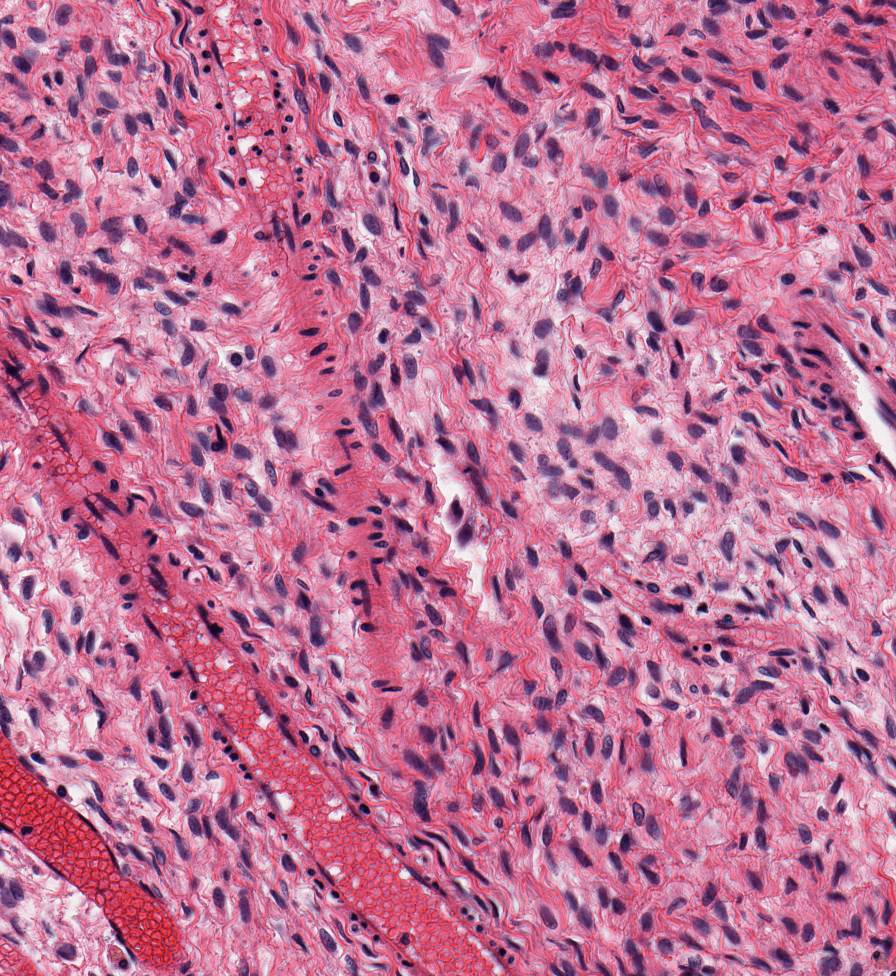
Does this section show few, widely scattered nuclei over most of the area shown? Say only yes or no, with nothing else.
No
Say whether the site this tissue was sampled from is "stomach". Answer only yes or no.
no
